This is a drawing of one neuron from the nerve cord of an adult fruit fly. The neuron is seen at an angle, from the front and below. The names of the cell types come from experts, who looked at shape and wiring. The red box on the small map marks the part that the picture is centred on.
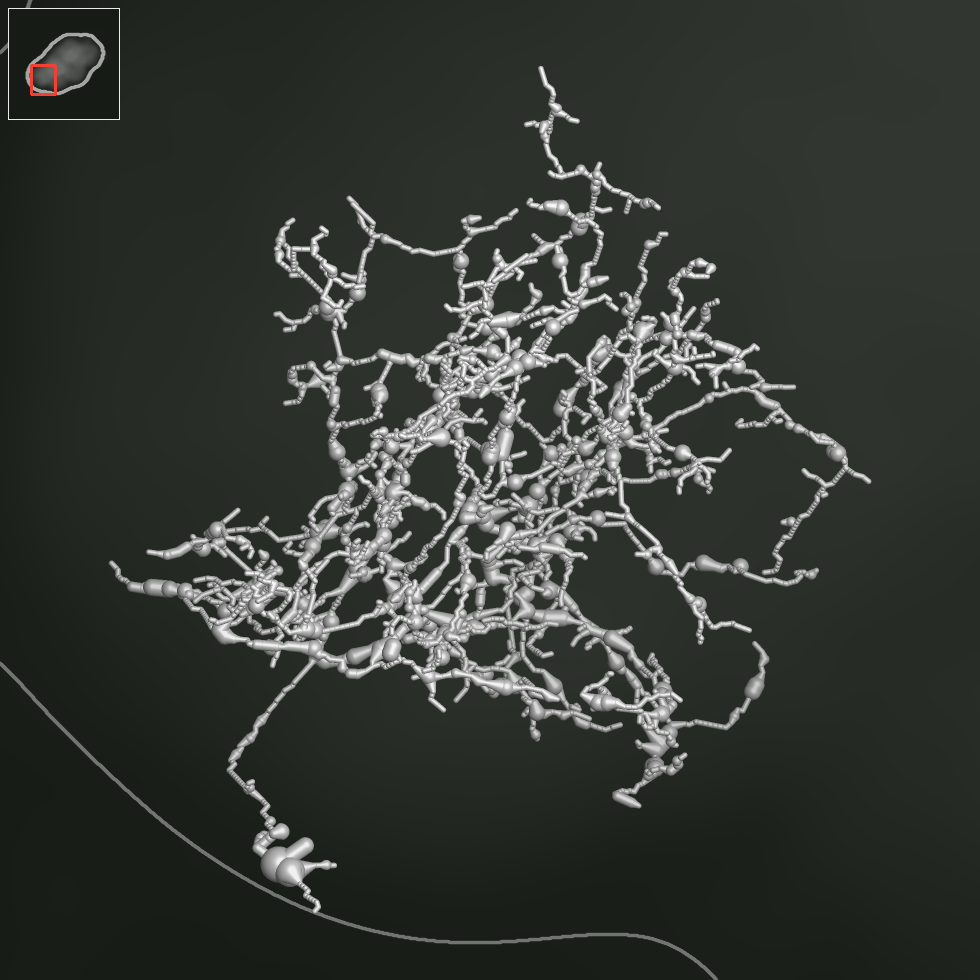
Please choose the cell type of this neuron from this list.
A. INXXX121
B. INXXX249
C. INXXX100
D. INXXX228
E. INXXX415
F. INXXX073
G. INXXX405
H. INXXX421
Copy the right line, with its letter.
H. INXXX421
